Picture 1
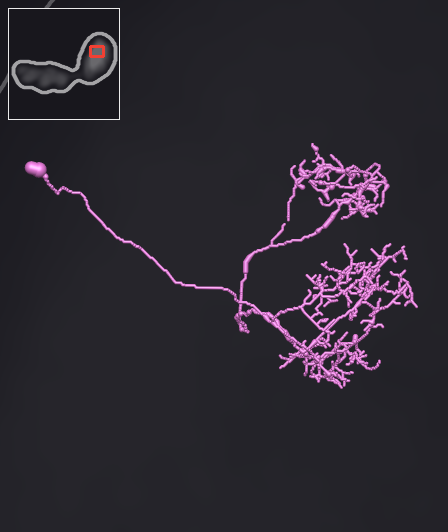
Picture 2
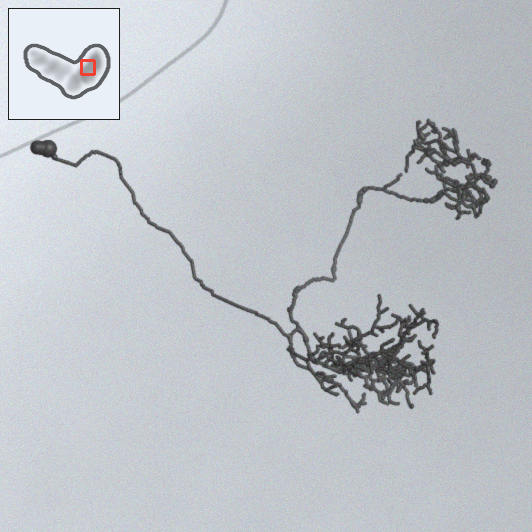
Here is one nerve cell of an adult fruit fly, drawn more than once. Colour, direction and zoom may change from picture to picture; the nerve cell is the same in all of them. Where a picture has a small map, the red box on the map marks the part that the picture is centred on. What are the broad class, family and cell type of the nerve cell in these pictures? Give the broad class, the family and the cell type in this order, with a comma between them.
central-brain intrinsic neuron, class CX, hDeltaC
